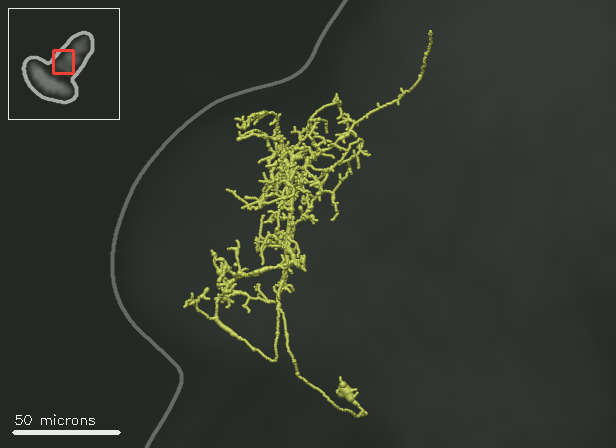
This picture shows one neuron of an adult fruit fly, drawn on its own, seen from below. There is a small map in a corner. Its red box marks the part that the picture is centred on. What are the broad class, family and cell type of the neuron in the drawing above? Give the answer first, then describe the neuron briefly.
Its broad class is nerve-cord intrinsic neuron. The family is hemilineage 01A. It is of cell type IN01A030. The cell body is at the bottom of the picture. From top to bottom in the picture it spans about 190 microns. Dozens of branch ends can be seen.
